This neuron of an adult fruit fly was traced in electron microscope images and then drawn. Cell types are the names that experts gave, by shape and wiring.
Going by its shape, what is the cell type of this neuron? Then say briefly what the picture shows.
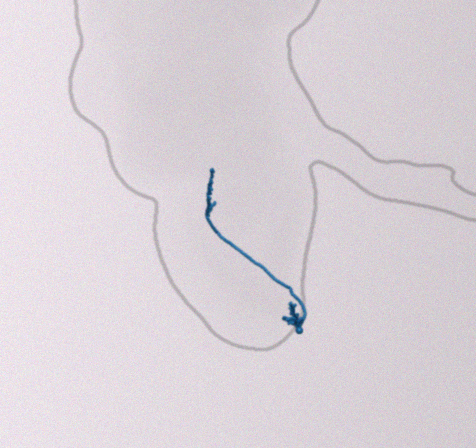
Its cell type is MeTu4f. This is a visual projection neuron. It is in the brain and does not reach the nerve cord. As drawn here it is taller than it is wide.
